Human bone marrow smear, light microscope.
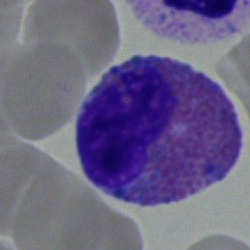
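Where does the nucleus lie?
Off-centre, toward the left side of the cell.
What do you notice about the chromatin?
It is dark blue-purple, with uneven, darker clumped areas.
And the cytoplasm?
It takes up roughly the right half, is purplish-pink, and has fine reddish-purple granules scattered throughout.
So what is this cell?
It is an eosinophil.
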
